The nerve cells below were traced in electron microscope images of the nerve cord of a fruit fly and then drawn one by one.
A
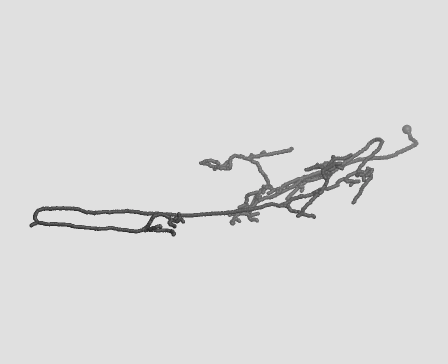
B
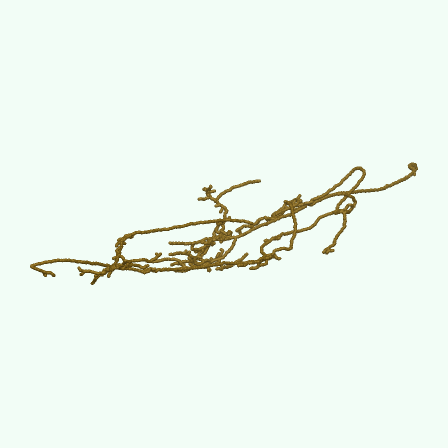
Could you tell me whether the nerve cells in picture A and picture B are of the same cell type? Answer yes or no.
yes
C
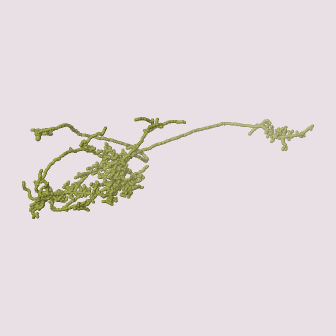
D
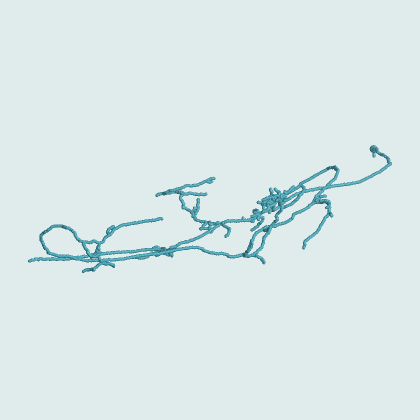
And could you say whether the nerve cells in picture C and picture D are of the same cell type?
no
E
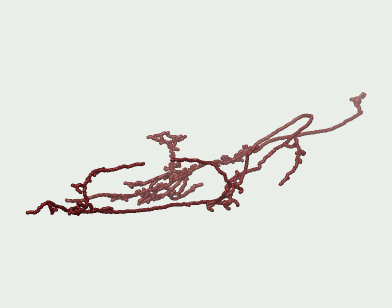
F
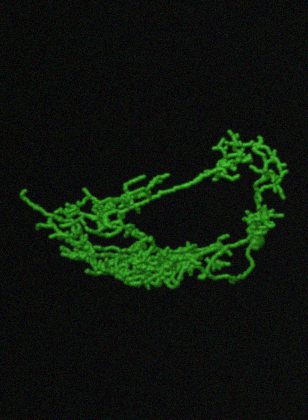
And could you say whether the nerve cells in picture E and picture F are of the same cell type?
no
